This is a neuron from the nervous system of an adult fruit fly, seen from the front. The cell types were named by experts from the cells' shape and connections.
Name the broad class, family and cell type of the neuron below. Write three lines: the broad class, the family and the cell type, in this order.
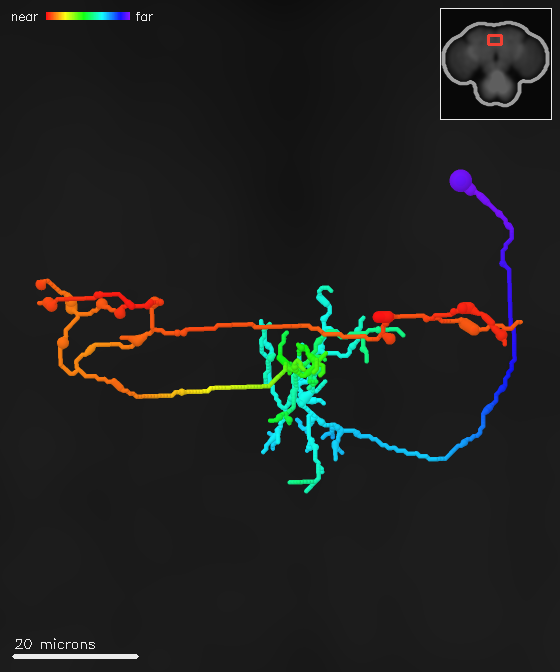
central-brain intrinsic neuron
class CX
FS1A_c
